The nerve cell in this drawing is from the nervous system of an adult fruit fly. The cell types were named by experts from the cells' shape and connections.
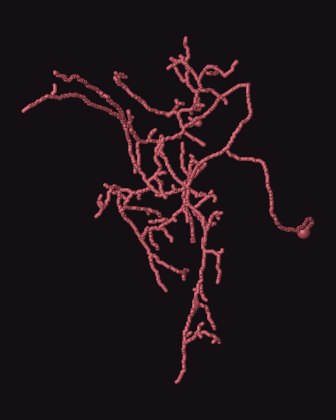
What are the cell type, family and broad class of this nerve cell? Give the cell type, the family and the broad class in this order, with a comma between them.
SLP189_b, hemilineage SLPav3, central-brain intrinsic neuron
